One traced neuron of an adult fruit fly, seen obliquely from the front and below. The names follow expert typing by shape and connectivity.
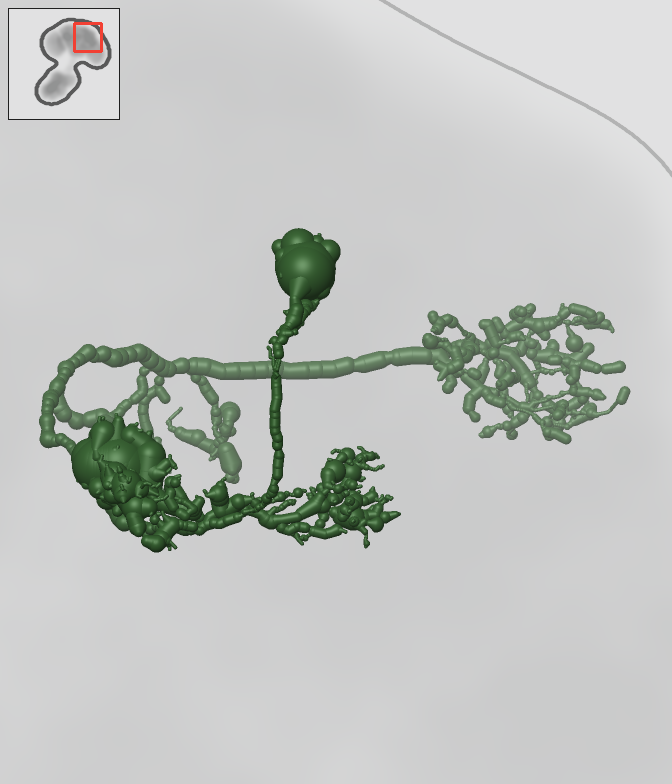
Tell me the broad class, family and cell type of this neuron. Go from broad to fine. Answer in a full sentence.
A central-brain intrinsic neuron of class ALPN, type DM4_adPN.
